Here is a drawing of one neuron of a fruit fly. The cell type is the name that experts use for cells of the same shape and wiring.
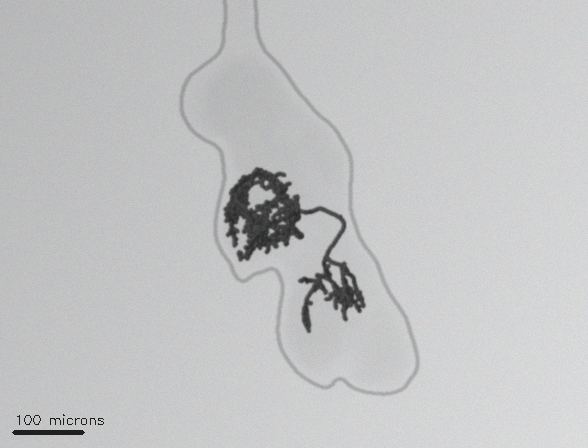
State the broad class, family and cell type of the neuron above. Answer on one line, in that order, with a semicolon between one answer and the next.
nerve-cord intrinsic neuron; hemilineage 19A; IN19A027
